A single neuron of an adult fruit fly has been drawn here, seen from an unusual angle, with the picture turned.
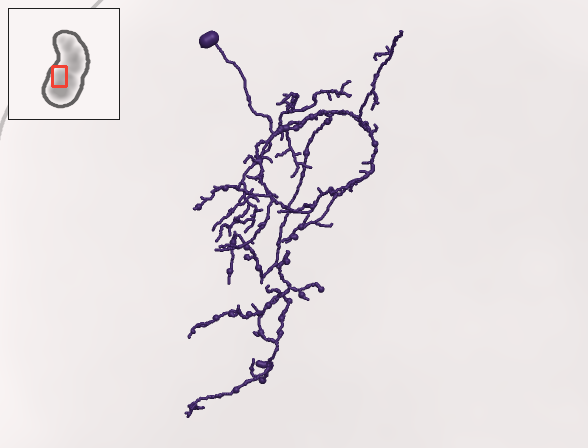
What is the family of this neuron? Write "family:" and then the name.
family: hemilineage PSp3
